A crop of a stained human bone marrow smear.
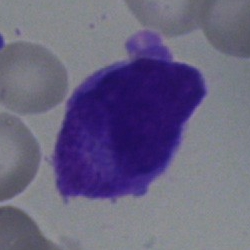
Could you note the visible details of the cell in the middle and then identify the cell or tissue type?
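An irregular, angular outline, rather than a round one, bounds this cell. Almost all of it is stained a deep, dark purple, and a small, paler purple bleb sticks out from its top edge. No clear vacuoles are present. The cell is a blast.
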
